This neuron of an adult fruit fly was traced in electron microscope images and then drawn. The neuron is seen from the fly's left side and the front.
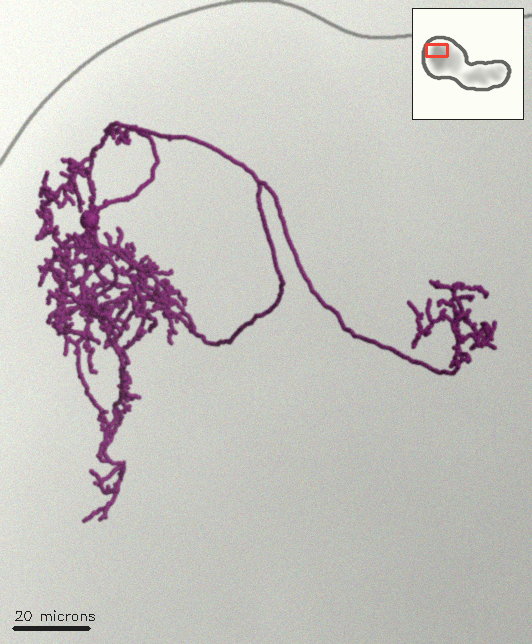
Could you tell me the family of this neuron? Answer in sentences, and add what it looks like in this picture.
The family is hemilineage SMPad1. Its broad class is central-brain intrinsic neuron. By the scale bar it is about 120 microns wide in this view. The picture shows dozens of branch ends.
